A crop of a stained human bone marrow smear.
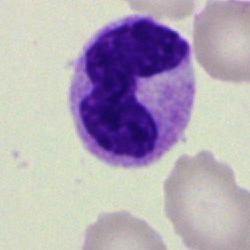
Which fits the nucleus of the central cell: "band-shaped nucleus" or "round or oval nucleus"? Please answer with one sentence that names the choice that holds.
The nucleus of the cell is curved into a band that has no separate lobes.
